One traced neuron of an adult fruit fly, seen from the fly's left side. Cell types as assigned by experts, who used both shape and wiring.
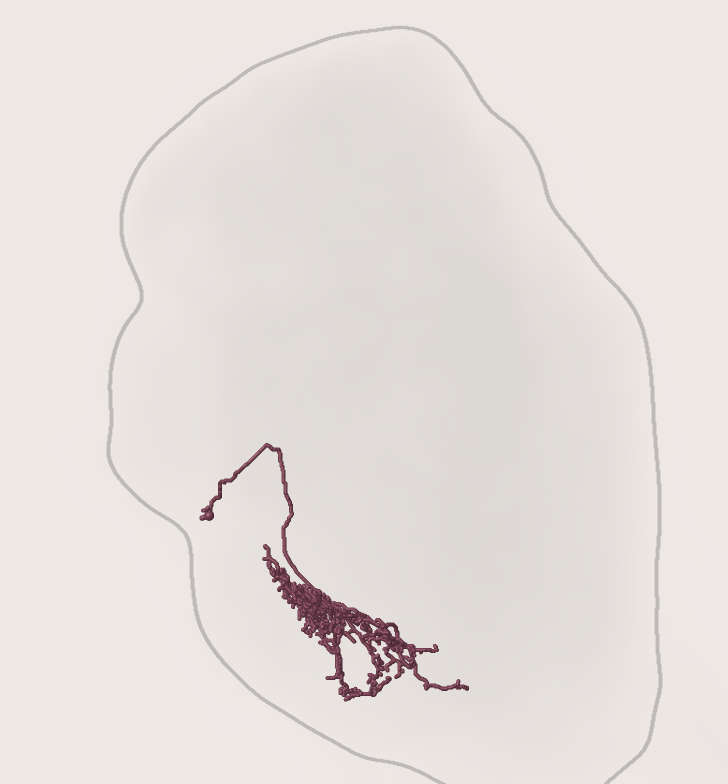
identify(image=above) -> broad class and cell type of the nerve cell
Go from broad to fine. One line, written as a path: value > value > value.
central-brain intrinsic neuron > GNG459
